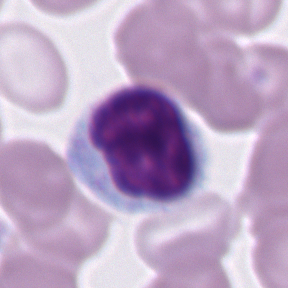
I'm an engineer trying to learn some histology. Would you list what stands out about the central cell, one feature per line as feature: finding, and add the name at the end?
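Outline: round and smooth
Chromatin: dark purple, coarsely clumped
Nucleoli: none visible
Cytoplasm: pale blue
Name: typical lymphocyte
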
